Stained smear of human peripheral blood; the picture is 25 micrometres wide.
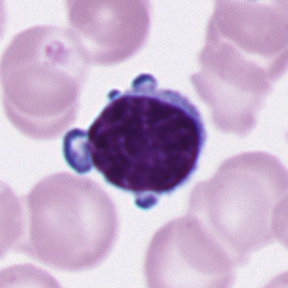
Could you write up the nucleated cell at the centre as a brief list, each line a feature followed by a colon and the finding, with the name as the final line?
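Edge: small rounded bluish blebs protruding at top, left and bottom
Largest bleb: left side
Nucleus: roughly round, no indentation or lobes, about 9 micrometres across
Cytoplasm: scant pale rim, widest at upper right
Identity: typical lymphocyte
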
